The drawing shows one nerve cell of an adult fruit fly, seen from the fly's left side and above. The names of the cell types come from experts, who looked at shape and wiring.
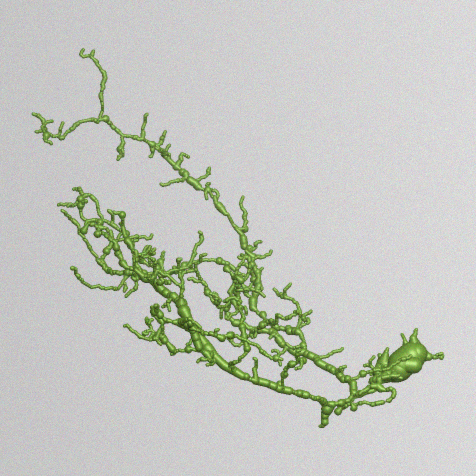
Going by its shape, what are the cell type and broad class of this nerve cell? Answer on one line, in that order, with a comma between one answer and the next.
MN8, motor neuron of the brain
